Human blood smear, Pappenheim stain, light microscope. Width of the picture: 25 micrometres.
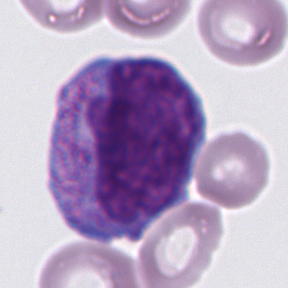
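Atypical promyelocyte, the nucleated cell at the centre of a stained smear of human peripheral blood, light microscopy; the cell measures about 17 by 14 micrometres. Its nucleus, a single unlobed mass filling more than half the cell, lies off-centre toward the right. The cytoplasm forms a broad blue band along the left side, with fine reddish-purple granules scattered through it.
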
